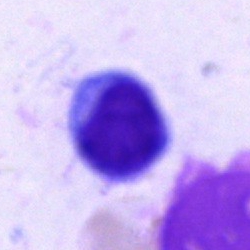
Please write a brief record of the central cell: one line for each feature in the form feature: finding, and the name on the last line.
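Outline: roughly round, smooth
Cytoplasm: scant, pale blue crescent at upper left
Chromatin: dense dark purple-blue throughout
Surface: no projections or blebs
Name: lymphocyte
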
